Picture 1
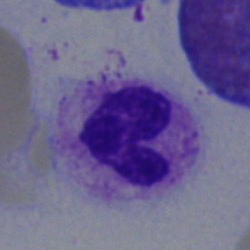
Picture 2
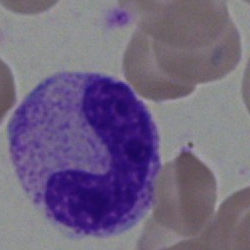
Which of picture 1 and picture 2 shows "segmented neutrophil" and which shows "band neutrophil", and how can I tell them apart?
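The segmented neutrophil is in picture 1; the band neutrophil is in picture 2.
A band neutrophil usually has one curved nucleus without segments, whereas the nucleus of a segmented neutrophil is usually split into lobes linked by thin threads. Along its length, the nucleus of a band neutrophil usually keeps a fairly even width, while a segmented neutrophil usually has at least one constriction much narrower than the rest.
The nucleus in picture 2 is curved like a bean, its indentation facing left, and it lies along the right and lower side of the cell. Its chromatin is dark purple and coarsely clumped, and many fine purple granules fill the cytoplasm. In picture 1 the chromatin is dense and stains dark purple throughout the nucleus, and no nucleoli can be seen. Fine pinkish-purple granules are scattered through its cytoplasm, and small purple fragments lie just above the cell.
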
